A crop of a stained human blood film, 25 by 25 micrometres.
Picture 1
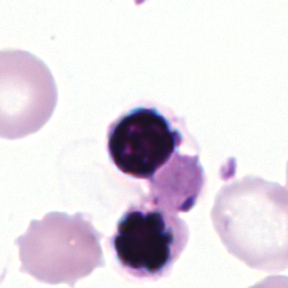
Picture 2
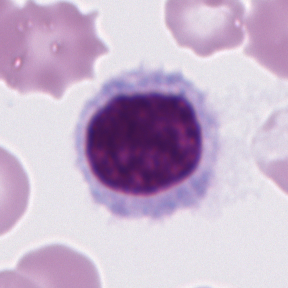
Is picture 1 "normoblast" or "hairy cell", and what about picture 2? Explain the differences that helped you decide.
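Picture 1 shows the normoblast, and picture 2 shows the hairy cell. First, the border: the hairy cell's is ragged, with many short, fine, hair-like projections all around. Second, the cytoplasm: in the normoblast it is only a very thin pale rim around the nucleus, whereas in the hairy cell it forms a pale greyish-blue rim.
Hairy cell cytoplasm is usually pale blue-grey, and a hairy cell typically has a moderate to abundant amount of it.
Third, size: the hairy cell is about 13 micrometres across, and its round nucleus, about 10 micrometres across, fills about 60% of the cell's area. Fourth, the nucleus itself: the normoblast's chromatin is dense, dark purple and coarsely clumped, while the hairy cell's nucleus is a single mass with no indentation or lobes. Fifth, nucleoli: none can be seen in either cell.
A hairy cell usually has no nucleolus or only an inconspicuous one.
Sixth, granules: neither cytoplasm shows any, and the hairy cell's contains no clear vacuoles either.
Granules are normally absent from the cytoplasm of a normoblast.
Last, a pale pink, finely granular mass touches the normoblast at its lower right.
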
